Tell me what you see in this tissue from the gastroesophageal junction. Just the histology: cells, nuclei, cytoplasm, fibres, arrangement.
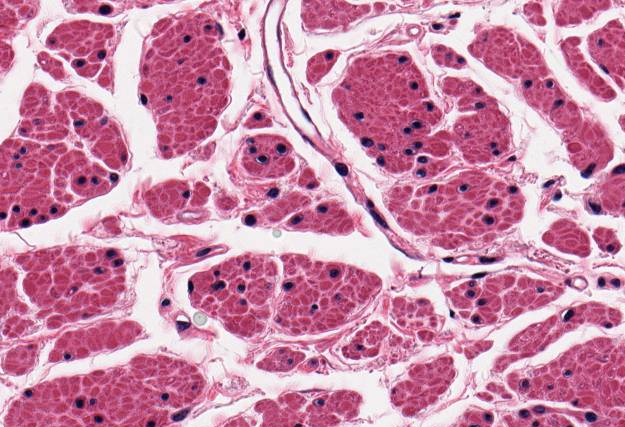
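Arrangement: muscle cells across the whole field form rounded and irregular bundles separated by thin pale septa. Section: cut in cross-section, as small, closely packed, rounded-polygonal profiles. Cytoplasm: deep pink. Septa: one carries a narrow strand of elongated dark nuclei running obliquely down from top centre.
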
